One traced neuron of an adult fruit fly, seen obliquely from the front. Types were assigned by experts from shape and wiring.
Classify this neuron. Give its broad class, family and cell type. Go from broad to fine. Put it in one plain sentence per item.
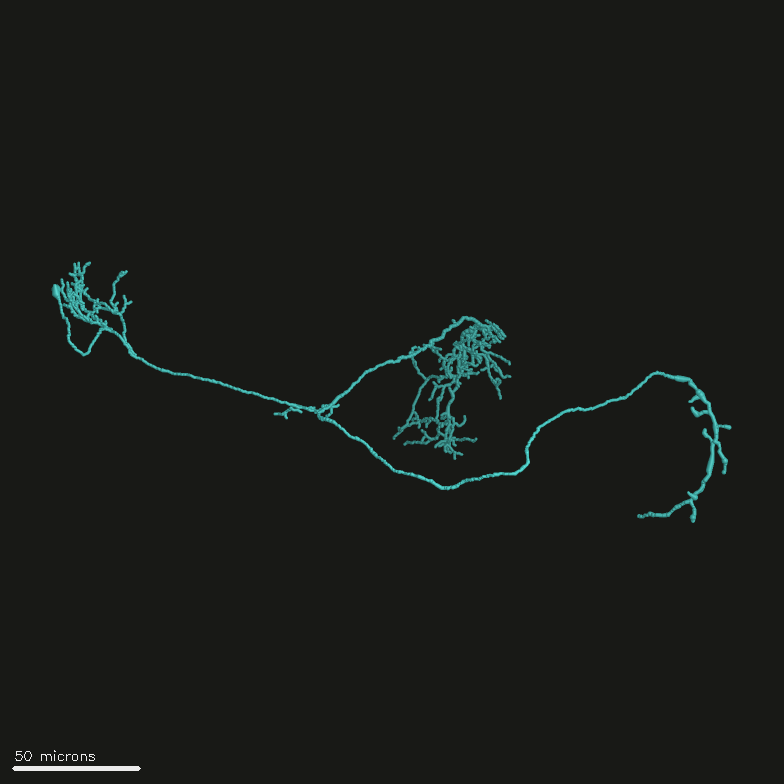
A central-brain intrinsic neuron of hemilineage AOTUv3_ventral, type PS083_a.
